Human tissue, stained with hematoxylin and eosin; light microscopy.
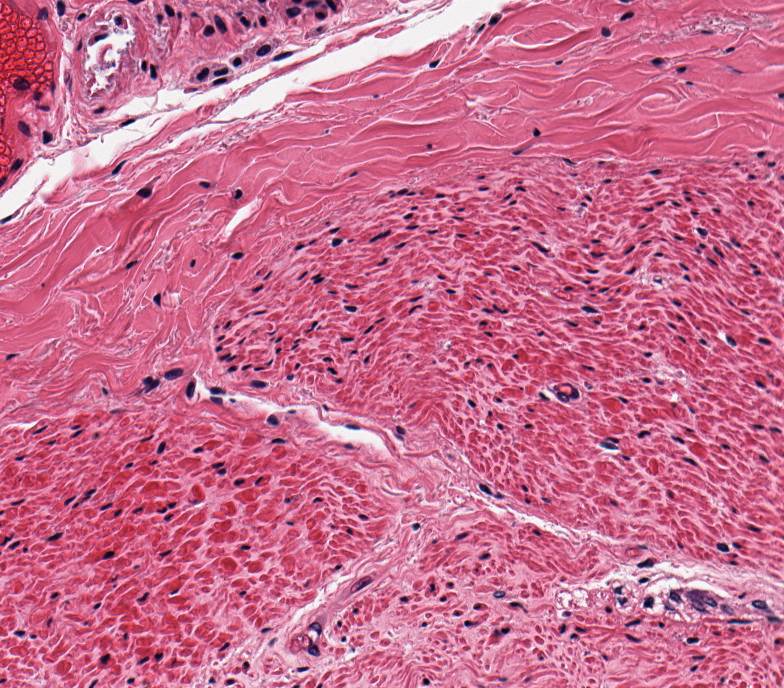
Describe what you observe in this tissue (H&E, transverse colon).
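Smooth muscle occupies roughly the lower two-thirds of the field. Across the upper part runs a band of dense collagen fibres, pink and wavy. Narrow clefts and thin strands of connective tissue divide the smooth muscle into bundles. Epithelium is absent throughout.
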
